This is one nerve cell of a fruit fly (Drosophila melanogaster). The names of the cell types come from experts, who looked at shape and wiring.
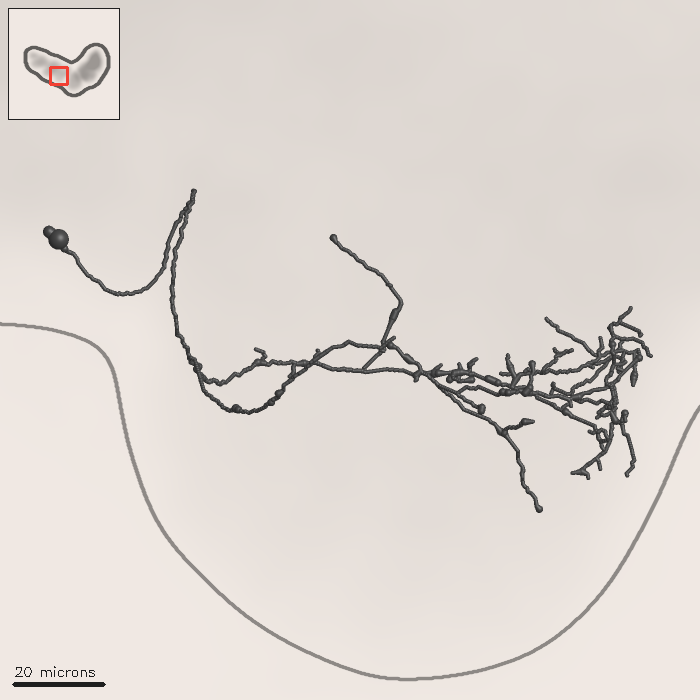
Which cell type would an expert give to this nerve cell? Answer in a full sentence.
The cell type is IN03A094.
